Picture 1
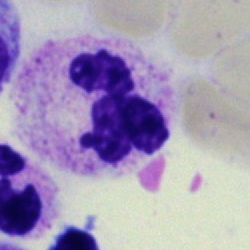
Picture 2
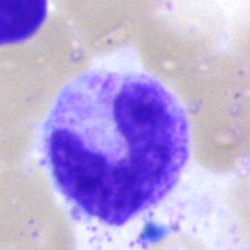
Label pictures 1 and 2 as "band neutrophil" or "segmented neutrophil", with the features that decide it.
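Picture 1's the segmented neutrophil; picture 2's the band neutrophil. Picture 1's nucleus has several lobes that remain joined together, while picture 2's is deeply indented into a curved, horseshoe-like shape, with the indentation opening toward the upper left.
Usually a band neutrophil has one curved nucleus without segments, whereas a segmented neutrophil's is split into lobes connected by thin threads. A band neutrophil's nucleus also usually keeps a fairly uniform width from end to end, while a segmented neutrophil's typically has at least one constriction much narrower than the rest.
Picture 1 also has abundant pale pinkish-lilac cytoplasm with fine pinkish-purple granules throughout, and its nucleus lies toward the right, leaving the left part free. In picture 2 the chromatin is dense and dark purple, with fine purple granules scattered through the cytoplasm.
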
